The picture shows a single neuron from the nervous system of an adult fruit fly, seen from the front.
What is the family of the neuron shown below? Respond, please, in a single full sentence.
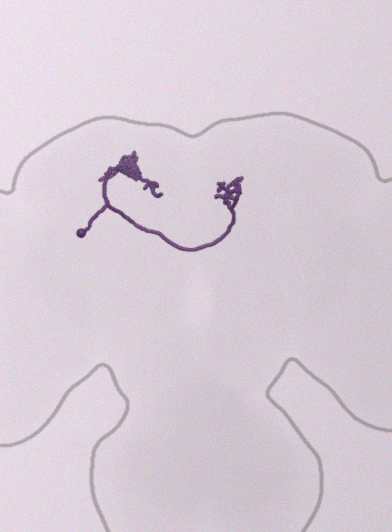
This neuron is designated as family hemilineage AOTUv4_dorsal.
